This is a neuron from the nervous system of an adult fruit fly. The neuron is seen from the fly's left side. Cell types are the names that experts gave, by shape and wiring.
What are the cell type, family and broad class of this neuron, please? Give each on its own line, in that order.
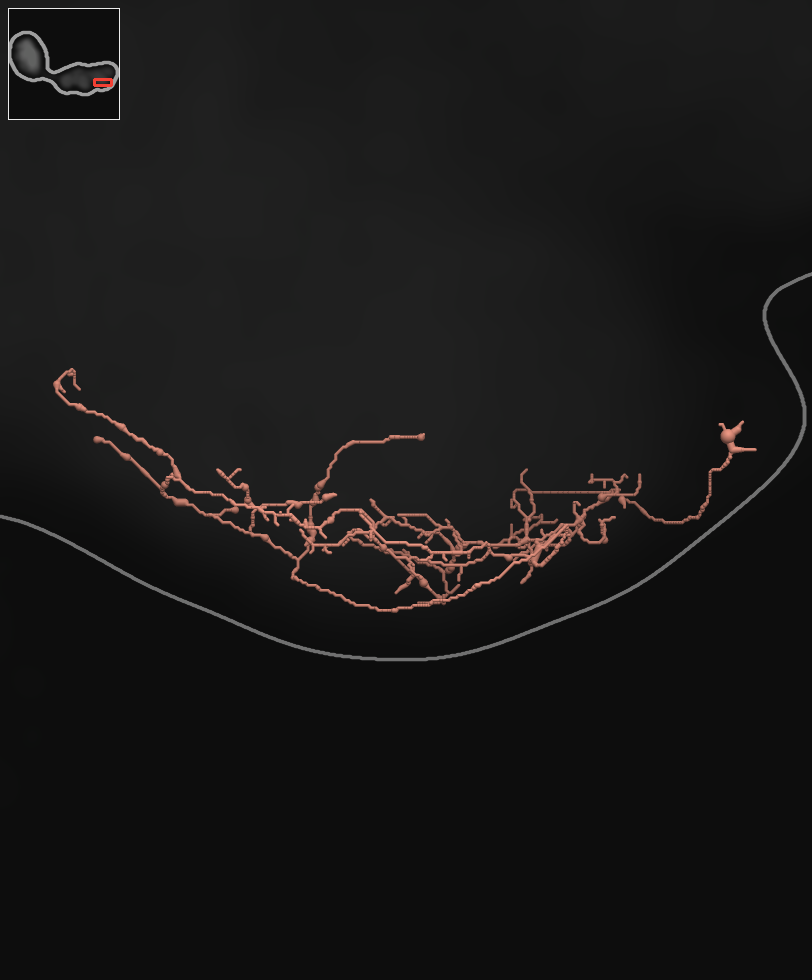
IN01B042
hemilineage 01B
nerve-cord intrinsic neuron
